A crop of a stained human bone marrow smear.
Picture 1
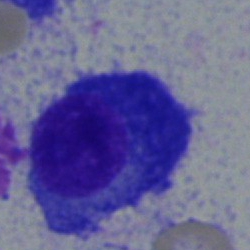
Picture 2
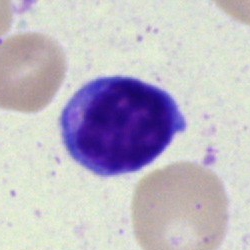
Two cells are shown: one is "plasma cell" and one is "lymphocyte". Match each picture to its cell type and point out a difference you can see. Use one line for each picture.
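Picture 1 – plasma cell. The cytoplasm is abundant and deep blue.
Picture 2 – lymphocyte. The cytoplasm is only a thin blue rim around the nucleus.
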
